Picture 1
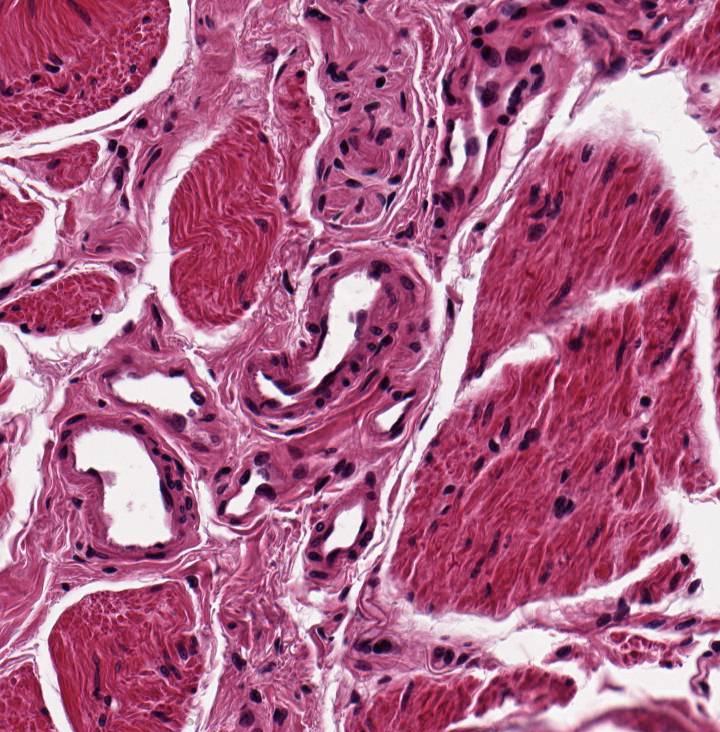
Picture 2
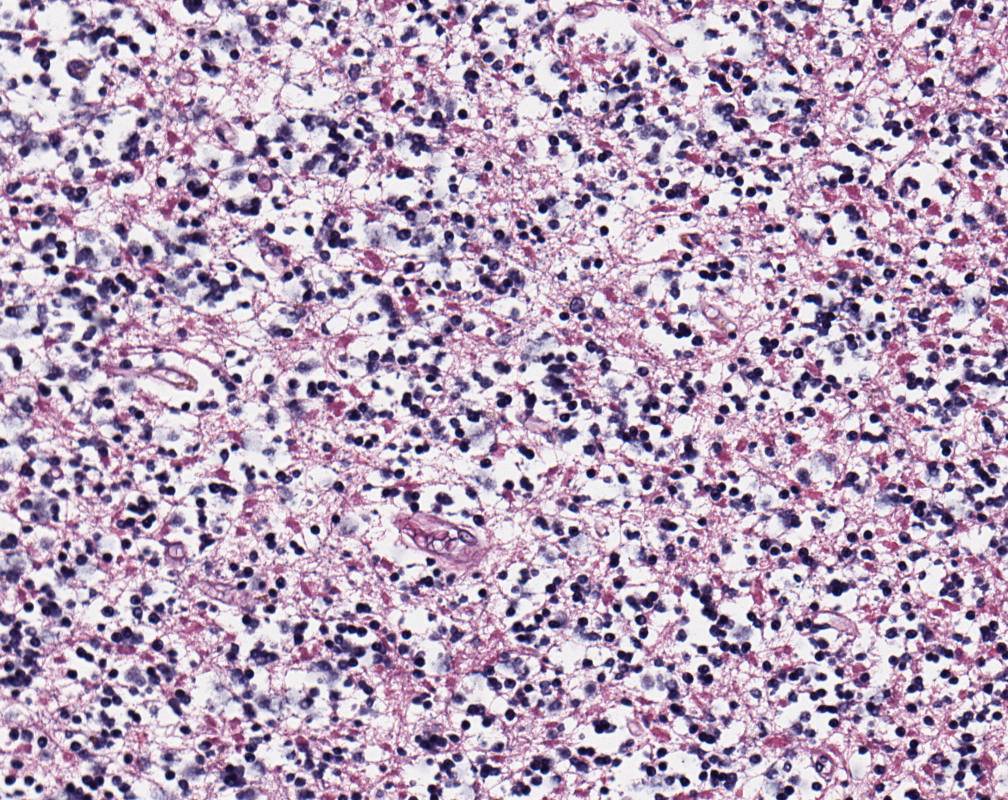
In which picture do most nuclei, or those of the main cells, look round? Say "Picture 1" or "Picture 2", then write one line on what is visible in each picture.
Picture 2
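In picture 1: The nuclei within the muscle bundles are elongated and dark, lying scattered in deeply eosinophilic cytoplasm.
In picture 2: Most nuclei are small, round and darkly stained with haematoxylin.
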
